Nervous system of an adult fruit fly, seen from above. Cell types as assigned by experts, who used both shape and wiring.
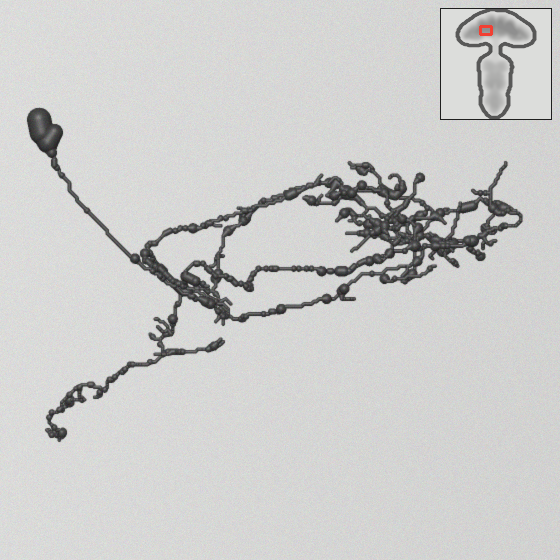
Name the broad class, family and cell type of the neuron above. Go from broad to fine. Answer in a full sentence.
A central-brain intrinsic neuron of hemilineage LHd2, type CB1984.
